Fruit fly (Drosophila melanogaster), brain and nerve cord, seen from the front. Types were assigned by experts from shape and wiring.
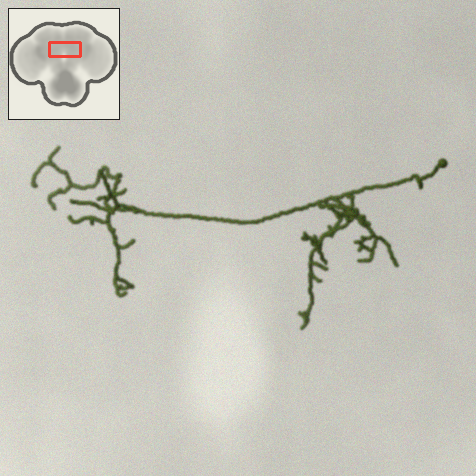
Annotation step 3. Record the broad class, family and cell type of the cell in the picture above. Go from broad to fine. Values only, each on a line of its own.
central-brain intrinsic neuron
hemilineage AOTUv3_ventral
LAL090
